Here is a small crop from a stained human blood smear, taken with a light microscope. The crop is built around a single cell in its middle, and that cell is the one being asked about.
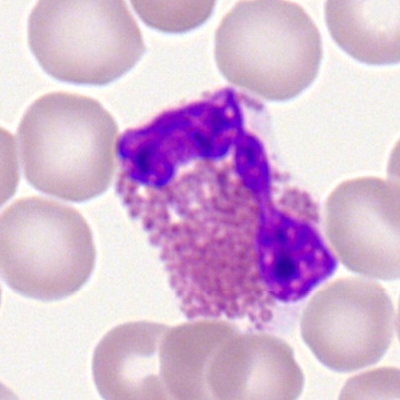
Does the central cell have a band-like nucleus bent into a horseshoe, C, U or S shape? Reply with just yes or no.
Yes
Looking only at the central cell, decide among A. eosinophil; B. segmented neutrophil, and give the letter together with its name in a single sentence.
The cell centred in the crop is an eosinophil, and the correct option is thus A.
